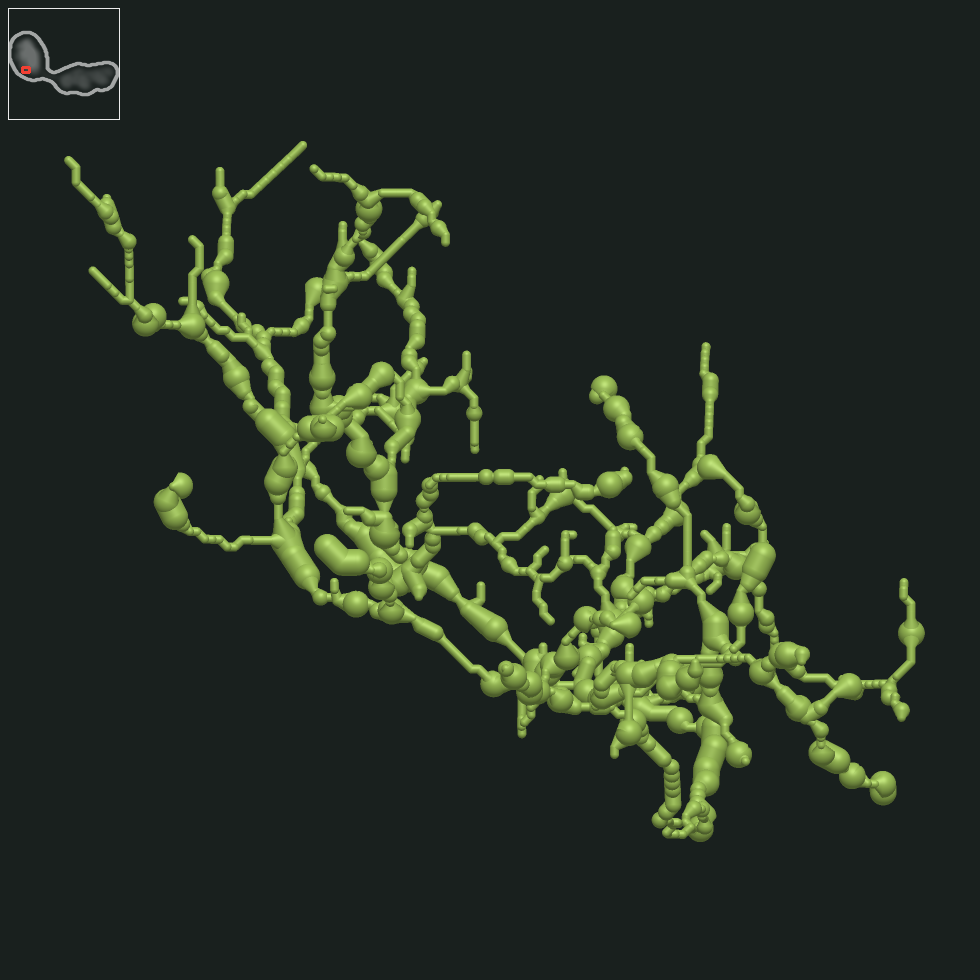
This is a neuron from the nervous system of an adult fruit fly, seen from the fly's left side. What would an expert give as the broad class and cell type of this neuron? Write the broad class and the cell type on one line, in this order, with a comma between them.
central-brain intrinsic neuron, GNG221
